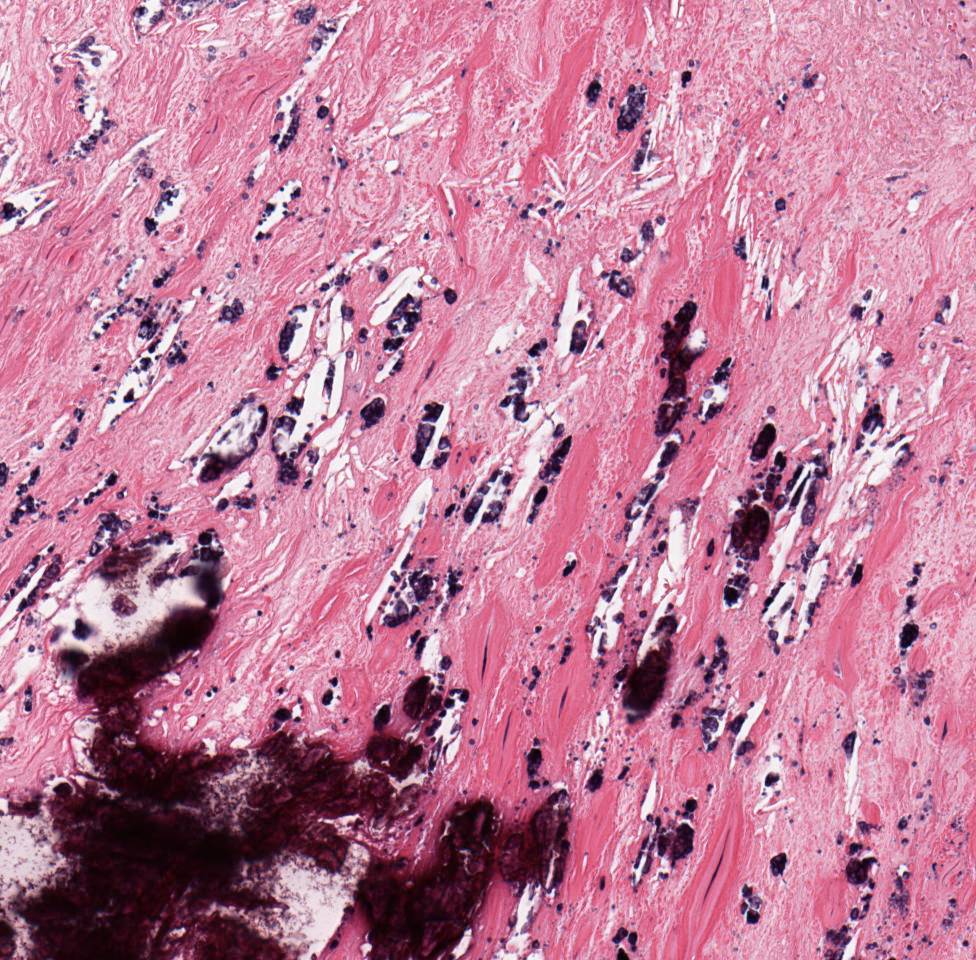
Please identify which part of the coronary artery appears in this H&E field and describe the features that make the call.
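This field is the tunica intima. Notice how few nuclei there are: the tissue is hypocellular throughout.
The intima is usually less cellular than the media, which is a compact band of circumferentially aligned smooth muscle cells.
Most of what you see is dense pink eosinophilic fibrous tissue, broken by narrow, elongated, needle-like clefts with dark purple granular deposits within and along their edges.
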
